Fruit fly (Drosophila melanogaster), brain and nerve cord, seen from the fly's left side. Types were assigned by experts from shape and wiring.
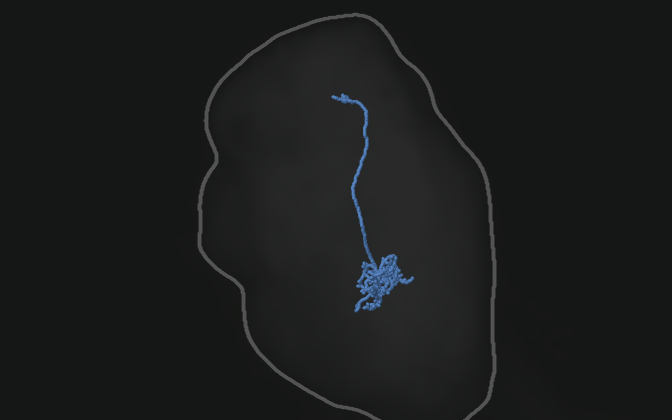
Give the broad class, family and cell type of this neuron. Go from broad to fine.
central-brain intrinsic neuron; hemilineage DM1_antero_ventral; CB2653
